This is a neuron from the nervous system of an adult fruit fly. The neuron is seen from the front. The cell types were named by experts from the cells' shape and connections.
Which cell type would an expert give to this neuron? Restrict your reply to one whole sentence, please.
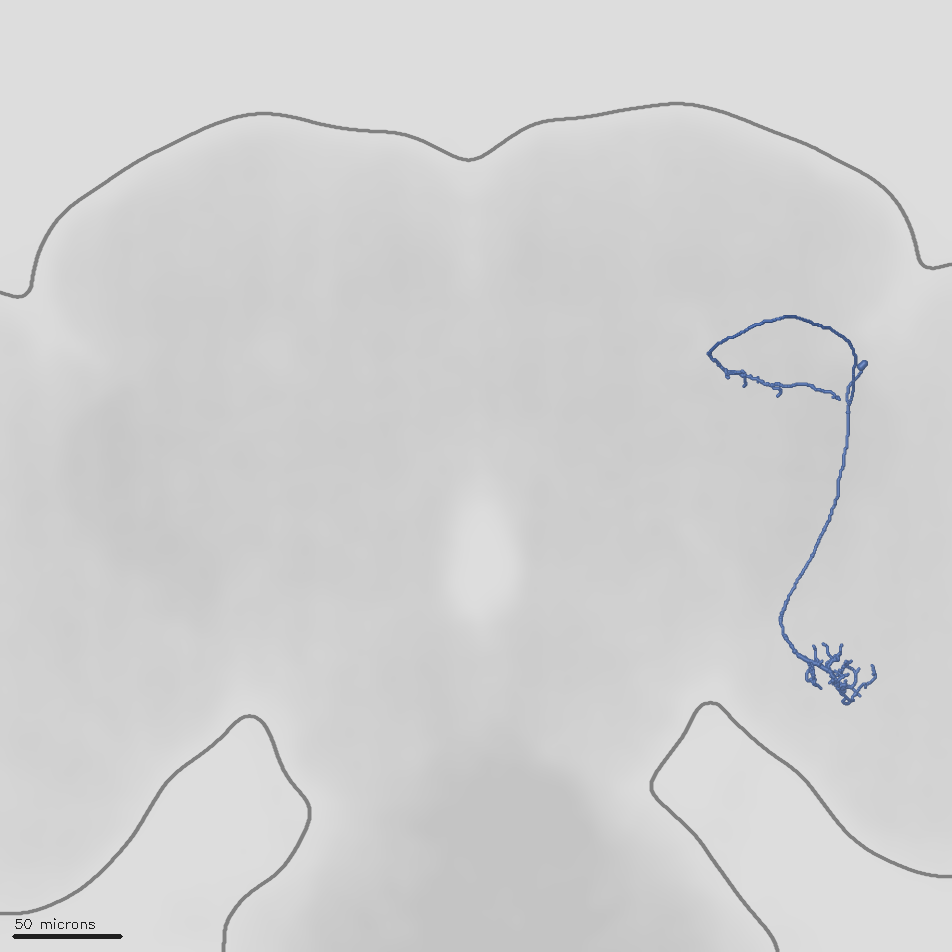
Under cell type classification, the neuron is LC6.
